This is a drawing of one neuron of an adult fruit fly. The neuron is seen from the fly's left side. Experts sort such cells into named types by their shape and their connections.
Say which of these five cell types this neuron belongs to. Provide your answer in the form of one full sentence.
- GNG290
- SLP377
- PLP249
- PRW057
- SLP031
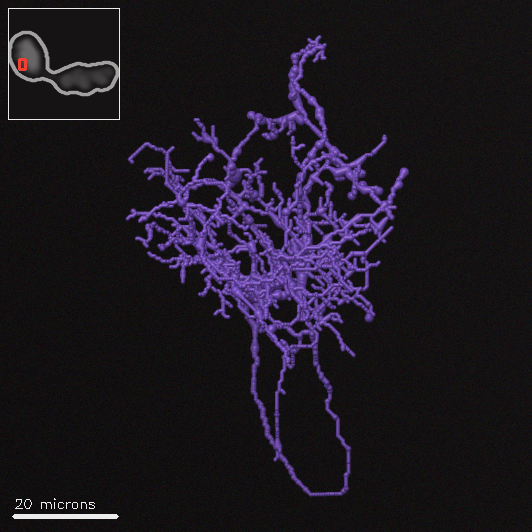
The cell type that this neuron has is PRW057.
